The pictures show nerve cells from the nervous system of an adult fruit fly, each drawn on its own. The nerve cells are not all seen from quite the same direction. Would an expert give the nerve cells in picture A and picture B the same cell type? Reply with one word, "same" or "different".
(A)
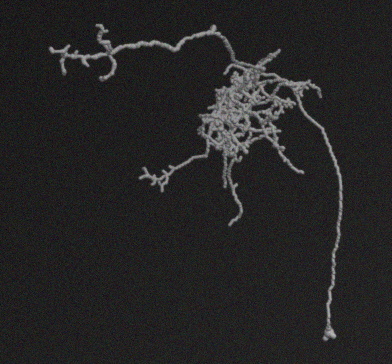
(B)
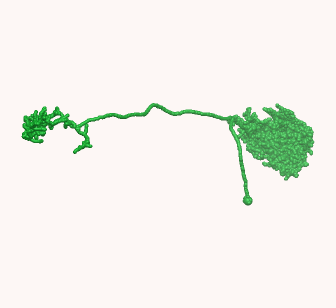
different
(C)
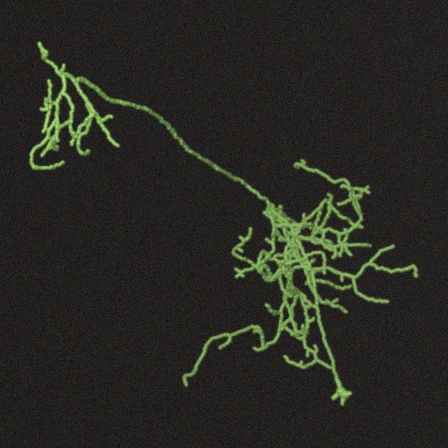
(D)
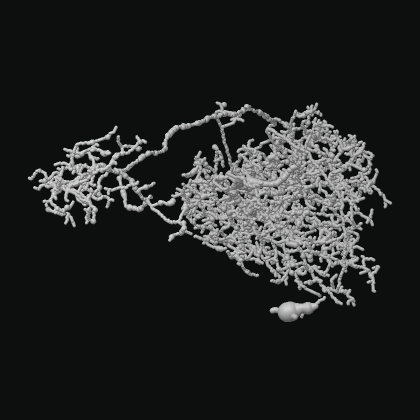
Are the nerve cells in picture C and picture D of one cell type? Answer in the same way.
different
